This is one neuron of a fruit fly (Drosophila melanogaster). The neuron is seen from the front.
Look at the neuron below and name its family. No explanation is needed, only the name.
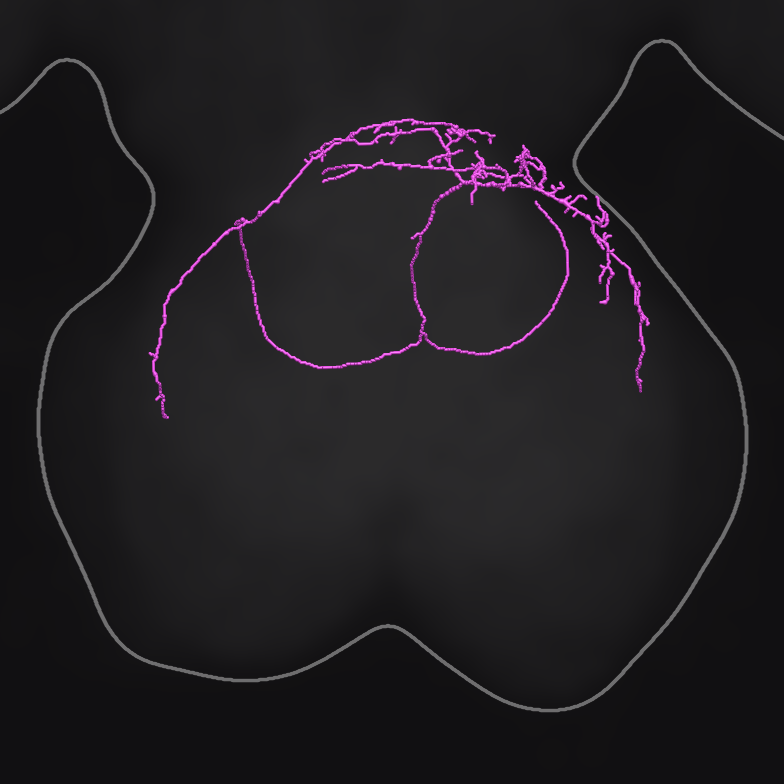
hemilineage 19B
